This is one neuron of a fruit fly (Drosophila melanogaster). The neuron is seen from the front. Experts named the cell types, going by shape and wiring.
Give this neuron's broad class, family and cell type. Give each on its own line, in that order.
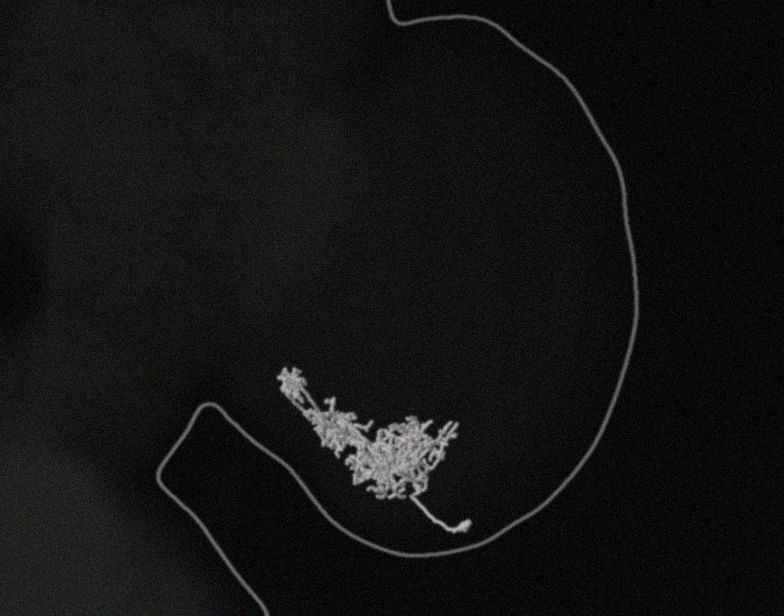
optic-lobe intrinsic neuron
TmY
TmY16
